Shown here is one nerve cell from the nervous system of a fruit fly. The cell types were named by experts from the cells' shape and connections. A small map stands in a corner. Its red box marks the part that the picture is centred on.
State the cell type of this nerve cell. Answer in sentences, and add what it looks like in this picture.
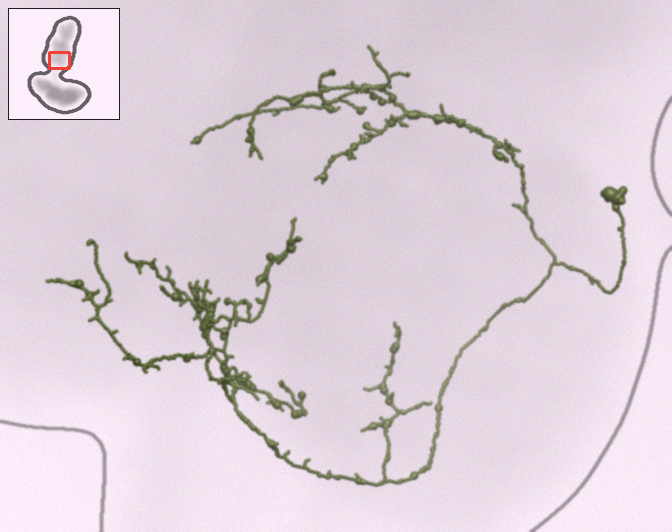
It is of cell type IN19A082. It is a nerve-cord intrinsic neuron. It is in the nerve cord and does not reach the brain. Dozens of branch ends can be seen.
